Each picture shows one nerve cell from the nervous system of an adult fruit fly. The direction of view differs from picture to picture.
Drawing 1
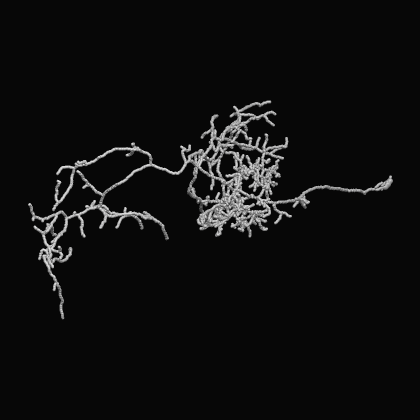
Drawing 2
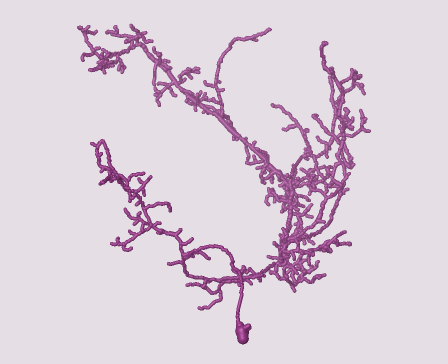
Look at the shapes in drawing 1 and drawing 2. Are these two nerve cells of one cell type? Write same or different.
different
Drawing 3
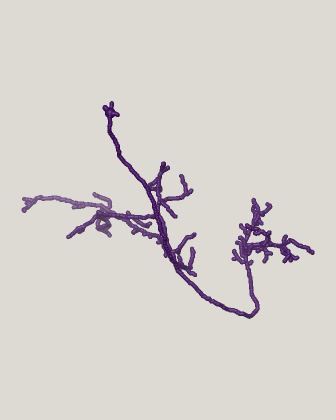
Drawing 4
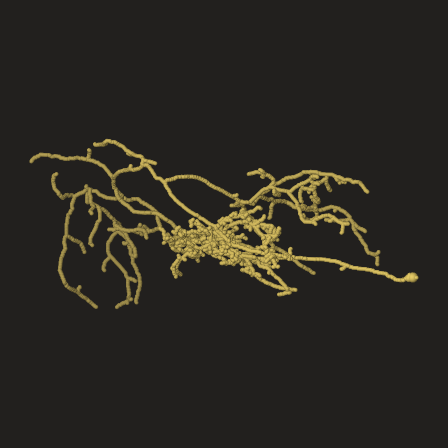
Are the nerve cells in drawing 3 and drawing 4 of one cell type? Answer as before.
different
